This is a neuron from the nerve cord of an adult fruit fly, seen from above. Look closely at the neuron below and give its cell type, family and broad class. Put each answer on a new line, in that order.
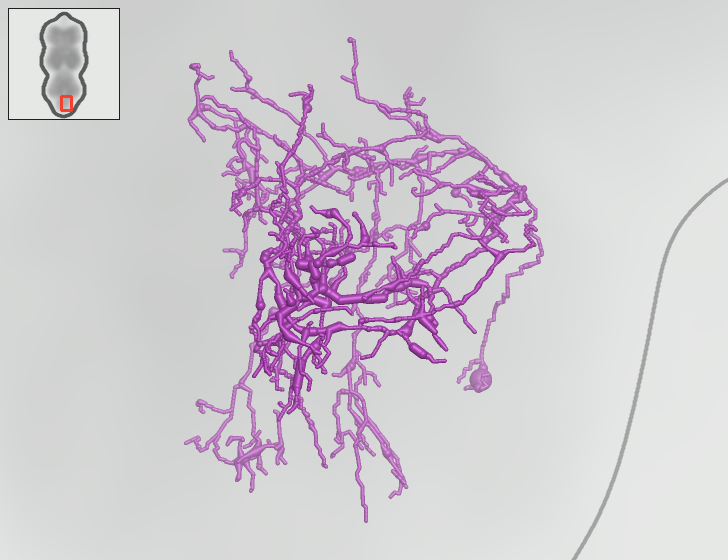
IN19B068
hemilineage 19B
nerve-cord intrinsic neuron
